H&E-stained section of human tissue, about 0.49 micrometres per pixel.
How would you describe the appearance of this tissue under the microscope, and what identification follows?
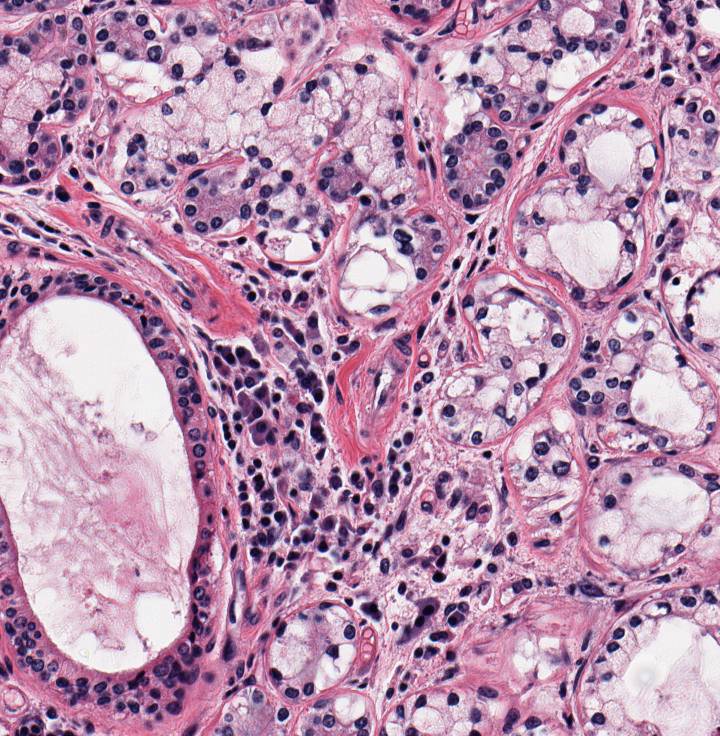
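First, rounded glandular units fill most of the field, separated by thin pink fibrous bands, with one large duct at the left edge. Second, the glandular cells have pale, bubbly cytoplasm and small dark nuclei pressed to each cell's base. This is minor salivary gland.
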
